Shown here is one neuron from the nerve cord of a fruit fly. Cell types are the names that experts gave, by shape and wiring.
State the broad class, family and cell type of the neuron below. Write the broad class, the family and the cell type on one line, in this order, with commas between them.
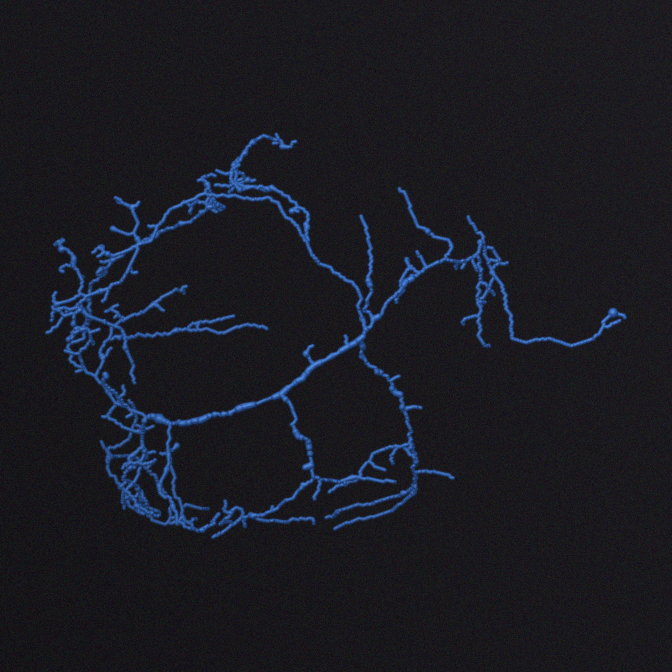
nerve-cord intrinsic neuron, hemilineage 03A, IN03A051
